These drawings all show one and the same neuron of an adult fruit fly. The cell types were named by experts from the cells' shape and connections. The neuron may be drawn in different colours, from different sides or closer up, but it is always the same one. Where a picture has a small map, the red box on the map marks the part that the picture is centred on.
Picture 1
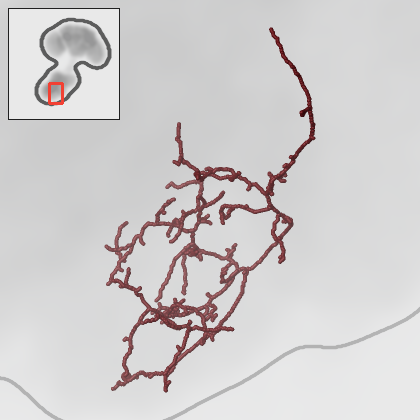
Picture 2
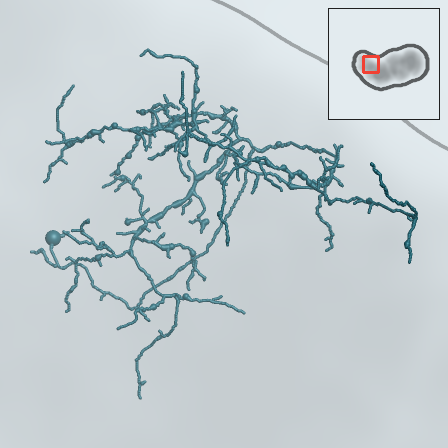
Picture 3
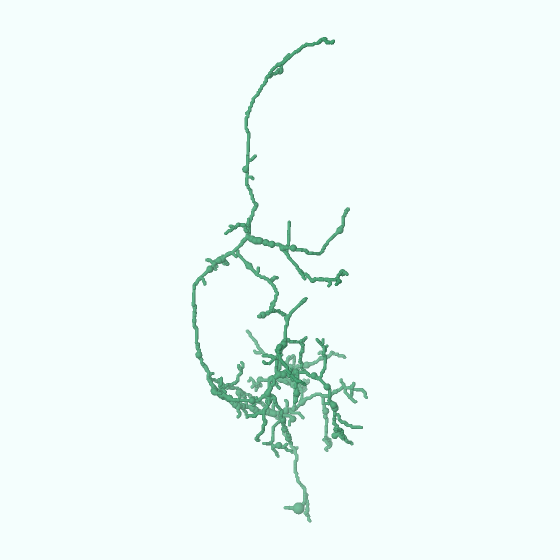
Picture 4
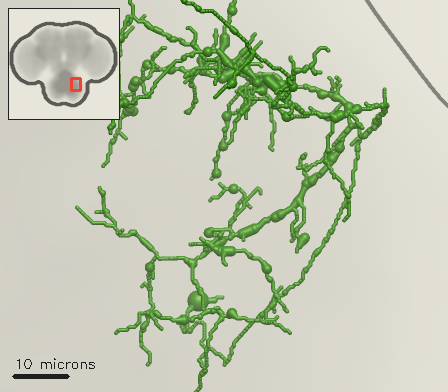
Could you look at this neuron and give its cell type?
IN13A030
